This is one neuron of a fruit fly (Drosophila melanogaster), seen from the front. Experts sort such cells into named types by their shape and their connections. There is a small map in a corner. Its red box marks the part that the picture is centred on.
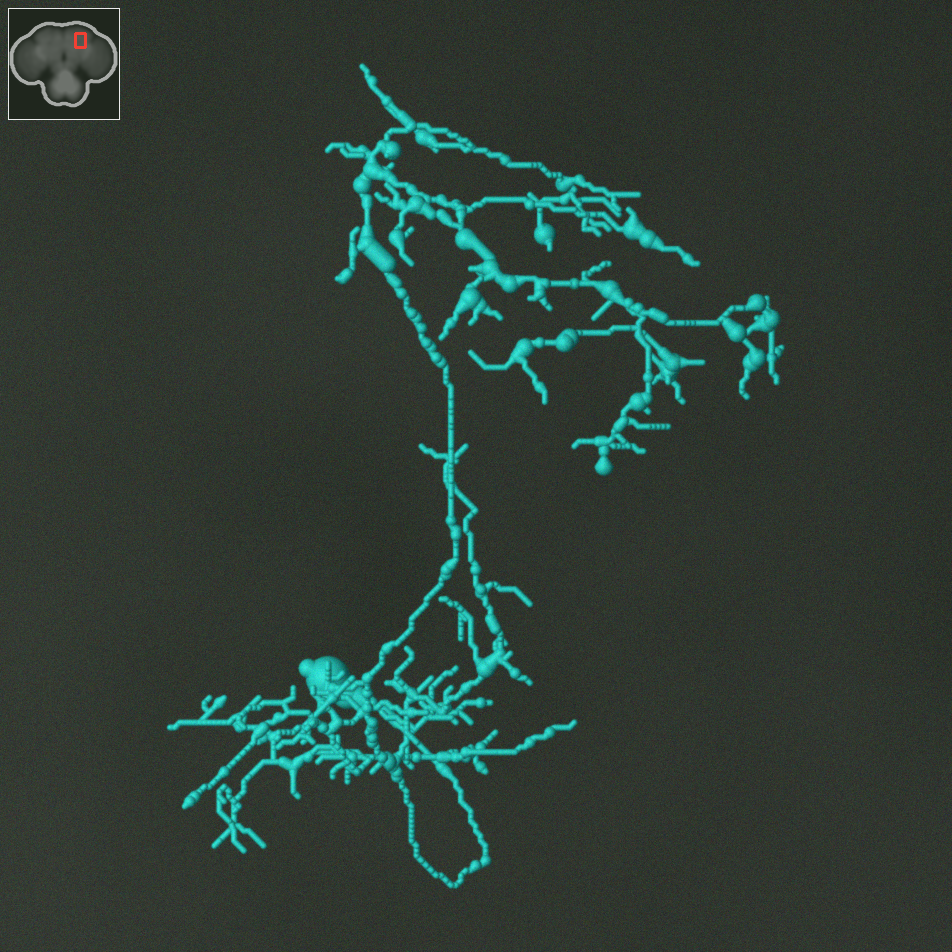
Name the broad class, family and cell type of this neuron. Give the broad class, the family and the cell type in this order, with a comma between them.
central-brain intrinsic neuron, hemilineage DL1_ventral, AOTU060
